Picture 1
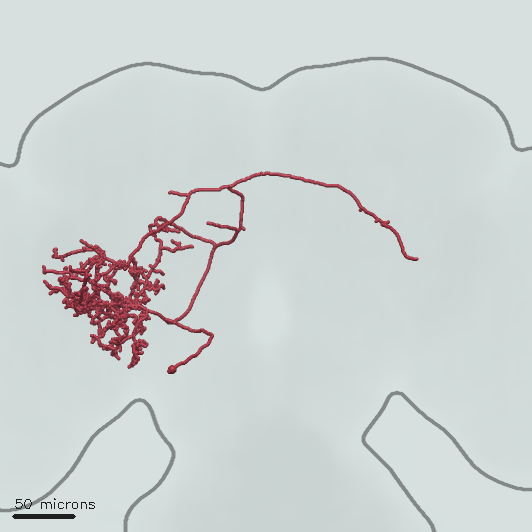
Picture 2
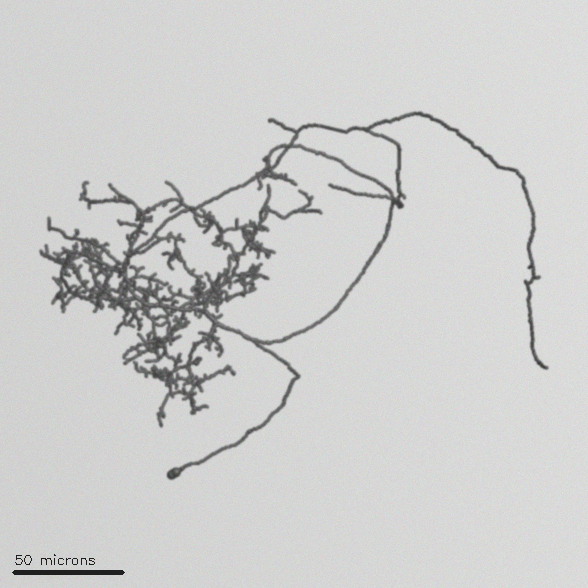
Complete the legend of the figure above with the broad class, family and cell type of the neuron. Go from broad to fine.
central-brain intrinsic neuron; hemilineage LALv1_ventral; CB1498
